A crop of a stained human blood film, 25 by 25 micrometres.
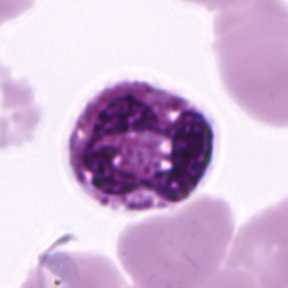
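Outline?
Round and smooth; cell about 12 micrometres across.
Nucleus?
Dark ring around a pale central area; chromatin dark purple, coarsely clumped; no nucleoli visible.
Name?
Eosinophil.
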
